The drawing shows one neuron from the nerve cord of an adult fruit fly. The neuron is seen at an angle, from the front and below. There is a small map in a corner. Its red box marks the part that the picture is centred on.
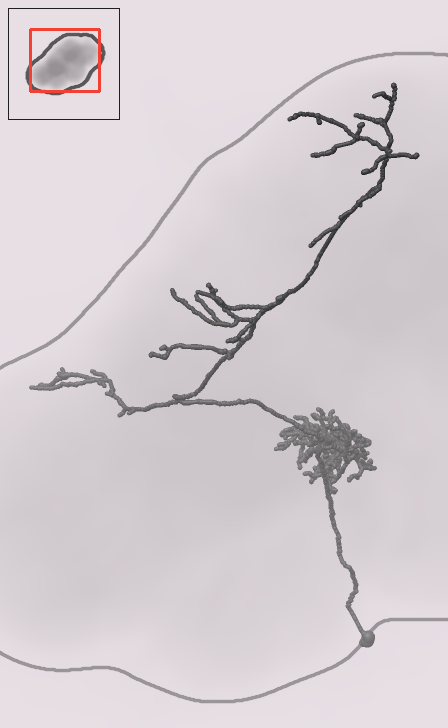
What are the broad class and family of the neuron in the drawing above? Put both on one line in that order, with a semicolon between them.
nerve-cord intrinsic neuron; hemilineage 08B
